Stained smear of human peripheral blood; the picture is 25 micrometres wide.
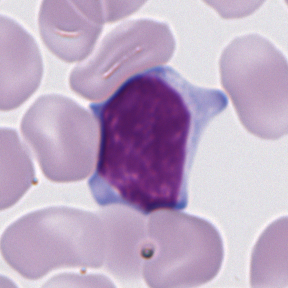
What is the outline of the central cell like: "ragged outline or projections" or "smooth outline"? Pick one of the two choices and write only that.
Ragged outline or projections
